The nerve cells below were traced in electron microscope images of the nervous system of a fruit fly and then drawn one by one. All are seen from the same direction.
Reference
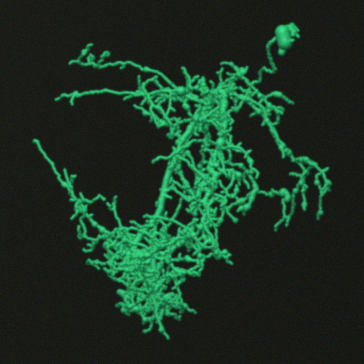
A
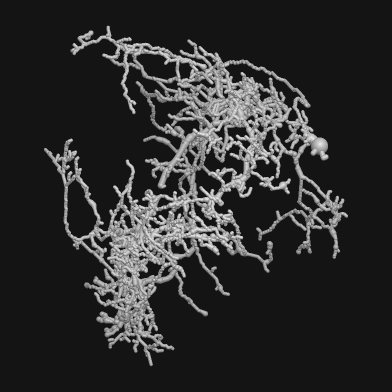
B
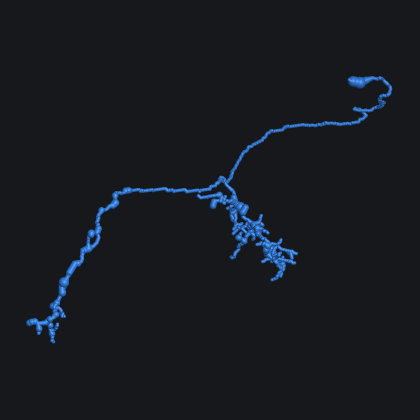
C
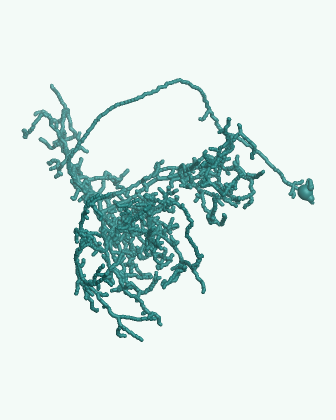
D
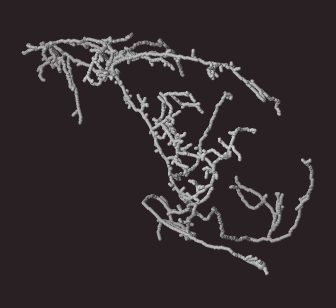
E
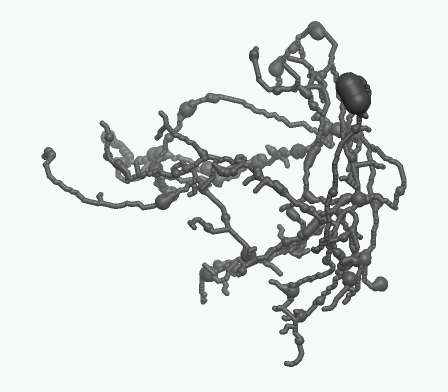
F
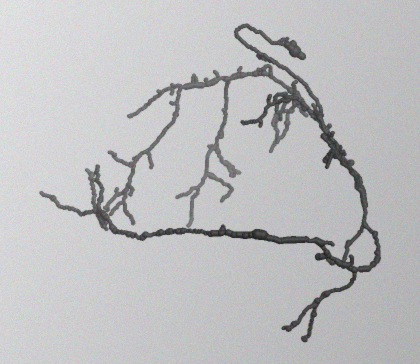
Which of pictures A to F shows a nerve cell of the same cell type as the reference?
A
